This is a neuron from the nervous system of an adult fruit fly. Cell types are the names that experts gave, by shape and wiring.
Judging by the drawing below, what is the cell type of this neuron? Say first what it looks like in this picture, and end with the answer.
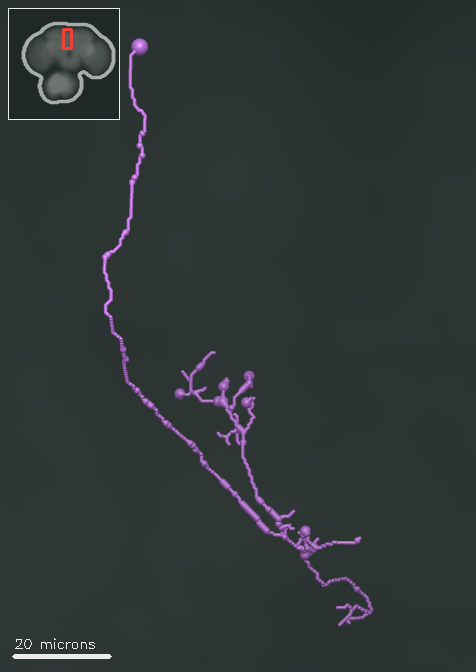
By the scale bar it is about 120 microns tall in this view. In this view it is taller than it is wide. This is a central-brain intrinsic neuron. Its cell type is vDeltaM.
